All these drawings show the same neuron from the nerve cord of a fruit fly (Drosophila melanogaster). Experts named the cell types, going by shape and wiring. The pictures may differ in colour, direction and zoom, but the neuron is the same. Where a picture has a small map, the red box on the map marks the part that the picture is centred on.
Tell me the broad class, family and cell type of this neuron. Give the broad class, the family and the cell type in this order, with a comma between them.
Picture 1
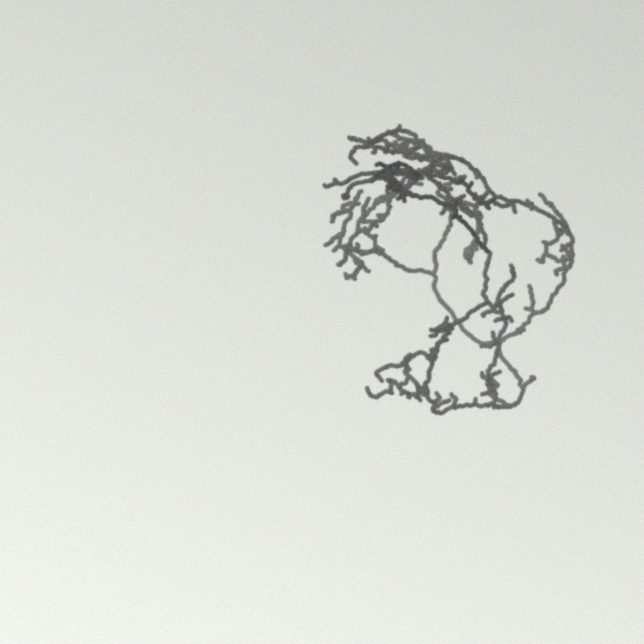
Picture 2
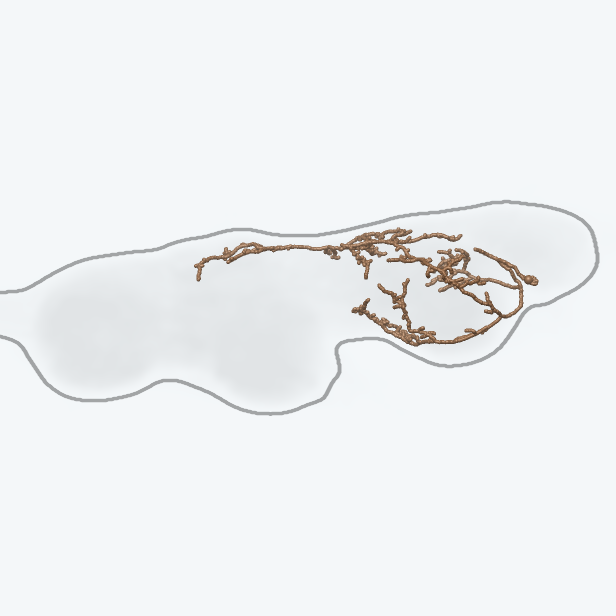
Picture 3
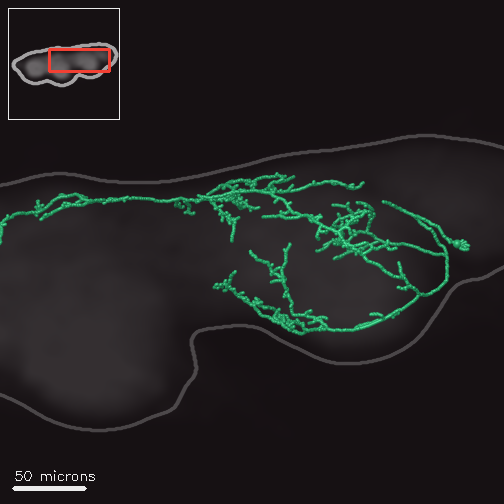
nerve-cord intrinsic neuron, hemilineage 19A, IN19A049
